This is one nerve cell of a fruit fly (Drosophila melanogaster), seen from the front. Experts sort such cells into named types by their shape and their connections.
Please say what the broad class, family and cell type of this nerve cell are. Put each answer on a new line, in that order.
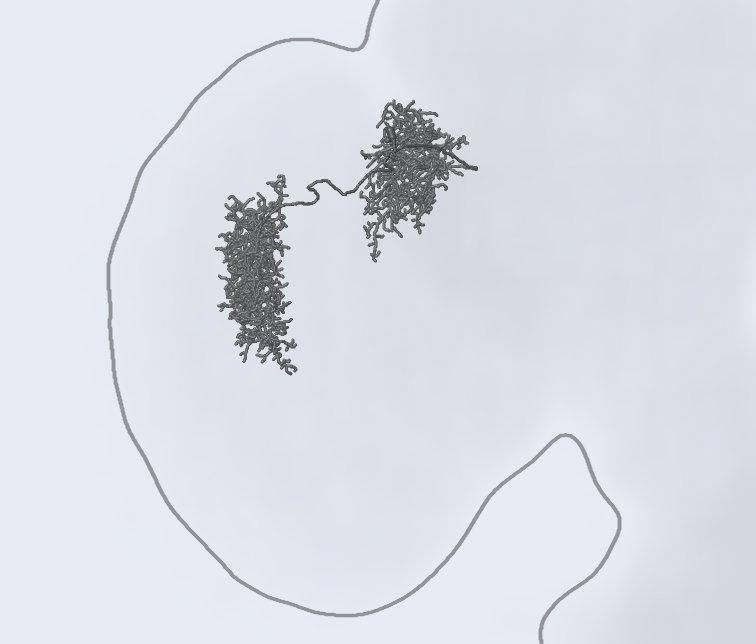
optic-lobe intrinsic neuron
MeLo
MeLo8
